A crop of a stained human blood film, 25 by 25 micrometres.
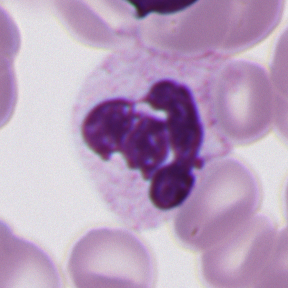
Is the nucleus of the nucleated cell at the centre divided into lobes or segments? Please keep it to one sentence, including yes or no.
Yes, the nucleus of this cell is divided into two or more lobes.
